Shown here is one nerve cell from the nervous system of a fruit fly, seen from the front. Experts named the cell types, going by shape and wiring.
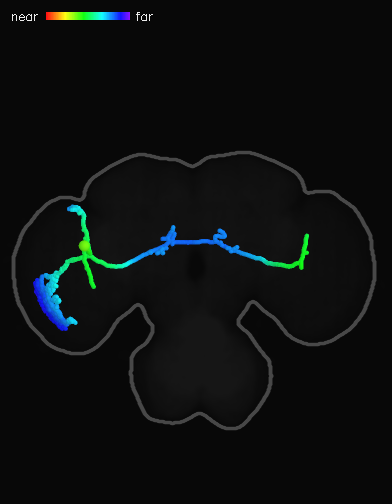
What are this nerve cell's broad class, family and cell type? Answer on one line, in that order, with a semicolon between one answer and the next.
visual projection neuron; hemilineage VPNl&d1_lateral; MeVPMe8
